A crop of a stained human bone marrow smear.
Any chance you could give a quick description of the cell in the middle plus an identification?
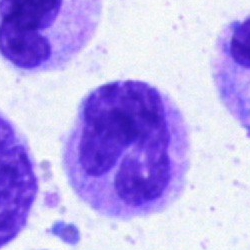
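Chromatin is dark purple and clumped, broken by a few paler patches. Nucleoli are not seen in the nucleus. The cytoplasm contains only fine, faint granules; coarse granules are absent. No vacuoles are present in the cytoplasm. It is a segmented neutrophil.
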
